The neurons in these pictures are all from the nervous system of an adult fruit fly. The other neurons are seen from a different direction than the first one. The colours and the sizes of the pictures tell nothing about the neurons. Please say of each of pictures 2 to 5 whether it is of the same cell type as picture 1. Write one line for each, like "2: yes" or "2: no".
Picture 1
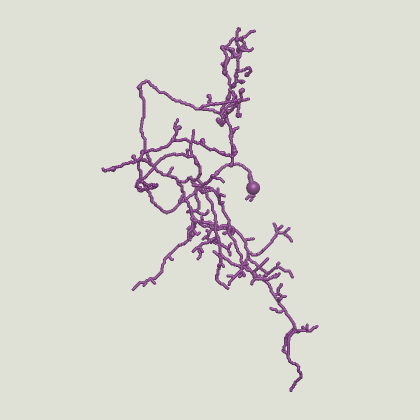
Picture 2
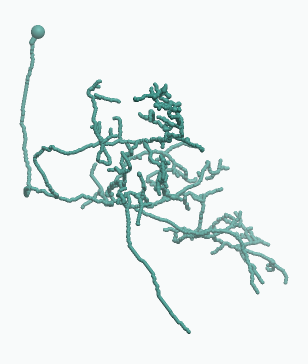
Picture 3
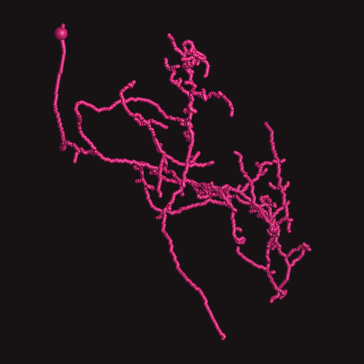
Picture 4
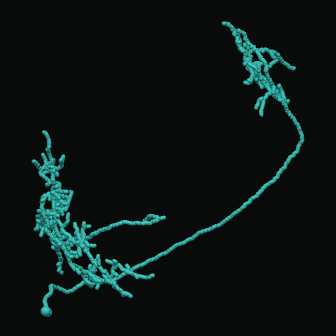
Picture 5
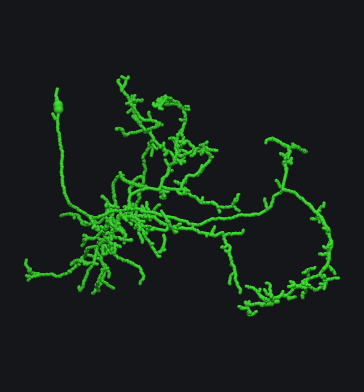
2: yes
3: yes
4: no
5: no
